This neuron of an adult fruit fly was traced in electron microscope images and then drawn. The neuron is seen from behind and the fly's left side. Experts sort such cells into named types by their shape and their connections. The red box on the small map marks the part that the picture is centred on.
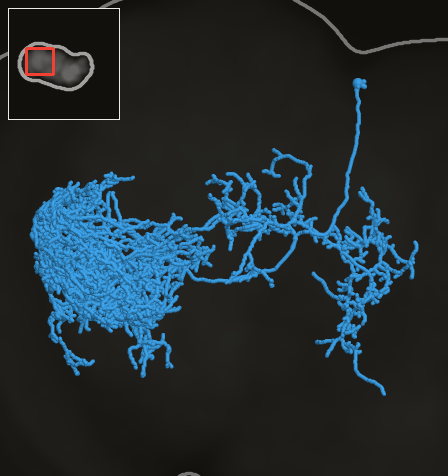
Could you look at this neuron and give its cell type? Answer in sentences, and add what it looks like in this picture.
The cell type is PPM1203. This is a central-brain intrinsic neuron. Its cell body lies at the upper right of the picture. The picture shows dozens of branch ends.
